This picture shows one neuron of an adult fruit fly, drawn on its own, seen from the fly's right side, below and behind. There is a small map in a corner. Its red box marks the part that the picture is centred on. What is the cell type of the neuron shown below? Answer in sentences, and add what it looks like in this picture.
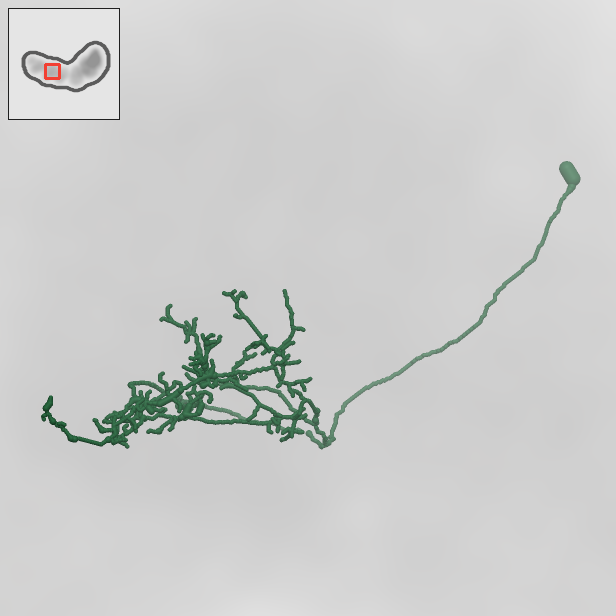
It is of cell type IN09A046. Its broad class is nerve-cord intrinsic neuron. Its cell body lies at the upper right of the picture. Dozens of branch ends can be seen.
